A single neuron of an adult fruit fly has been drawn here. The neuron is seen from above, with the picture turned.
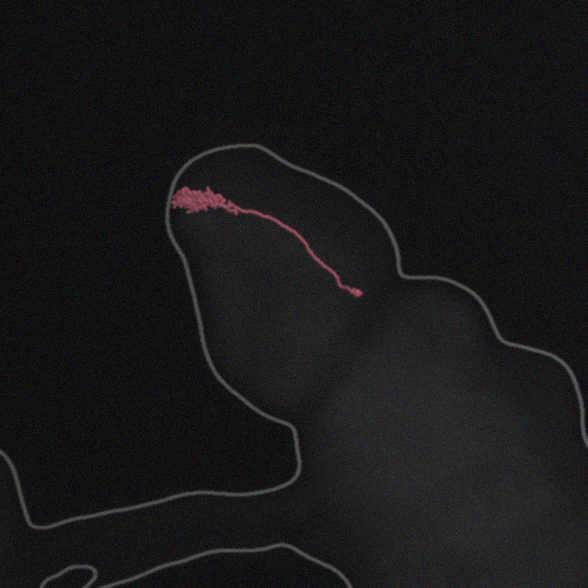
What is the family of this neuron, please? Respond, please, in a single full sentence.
Concerning family, this neuron is Cm.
